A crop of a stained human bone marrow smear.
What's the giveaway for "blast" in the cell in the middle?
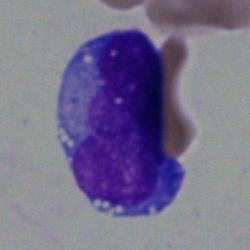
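Shape: oval, longer from top to bottom than from side to side. Chromatin: finely stippled, not clumped into coarse blocks. Cytoplasm: a pale blue crescent lying mostly on the left side of the nucleus.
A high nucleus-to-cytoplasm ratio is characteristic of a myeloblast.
Vacuoles: small and clear, lining the lower left edge of the cytoplasm. Cell: blast.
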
